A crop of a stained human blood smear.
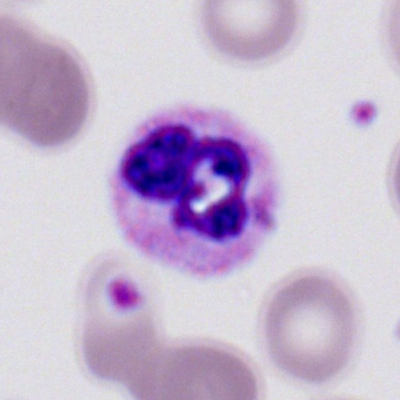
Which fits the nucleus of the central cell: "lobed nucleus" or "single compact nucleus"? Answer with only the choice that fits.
Lobed nucleus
